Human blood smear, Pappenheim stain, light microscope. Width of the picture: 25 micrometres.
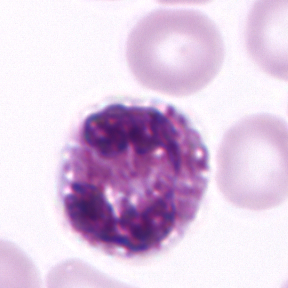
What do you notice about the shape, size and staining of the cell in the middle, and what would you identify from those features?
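The cell, about 13 micrometres across, is roughly round with a slightly uneven, beaded edge. The nucleus is divided into dark masses at the top and lower left, their chromatin dense, clumped and deep purple. A moderate amount of pinkish-lilac cytoplasm fills the centre and right side. Here you have an eosinophil.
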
